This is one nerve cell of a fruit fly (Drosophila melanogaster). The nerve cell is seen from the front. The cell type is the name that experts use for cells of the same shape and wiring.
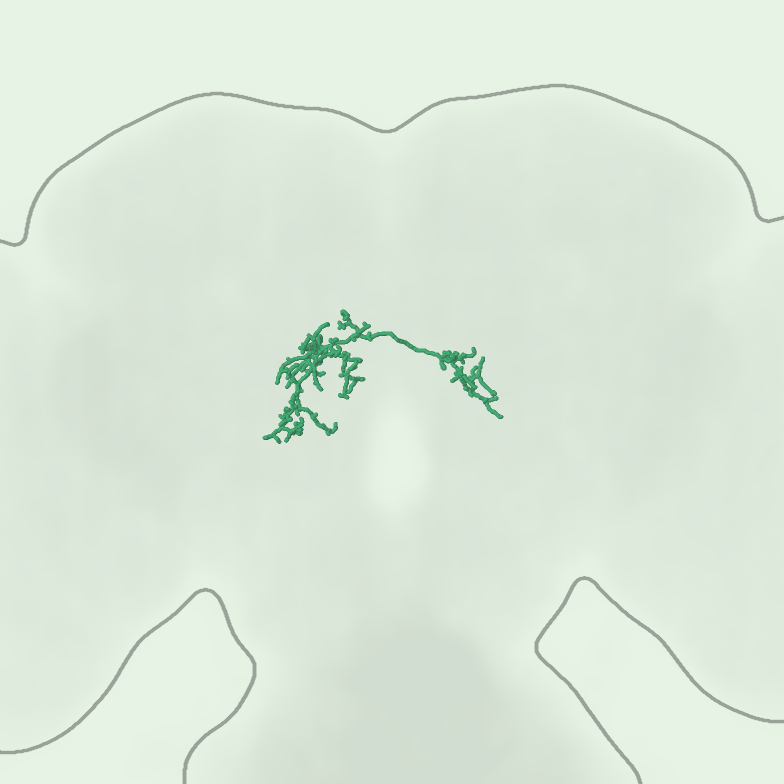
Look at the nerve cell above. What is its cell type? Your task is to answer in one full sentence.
By type, the neuron is PS283.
